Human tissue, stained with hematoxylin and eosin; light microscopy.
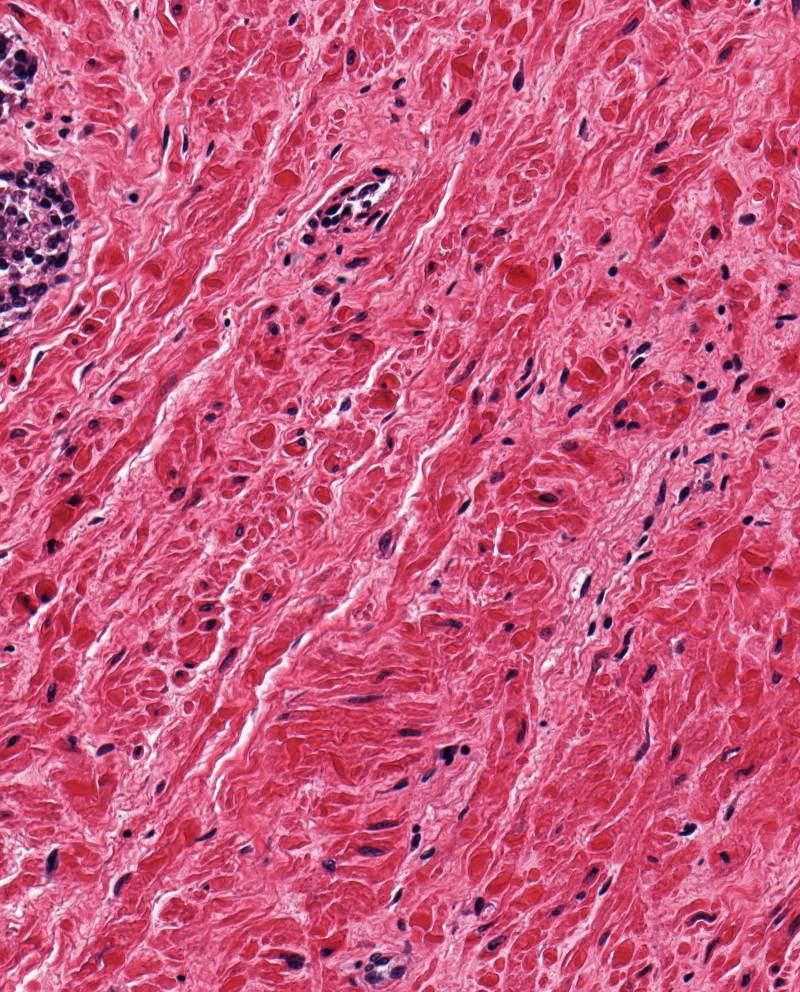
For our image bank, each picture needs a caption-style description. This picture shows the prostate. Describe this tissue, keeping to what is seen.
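Many cells are cut in transverse section, appearing as rounded profiles of bright red cytoplasm. The scattered nuclei are small, dark and elongated. Between the bright red profiles lies paler pink, wispy material. At the upper left edge of the field there is a dense cluster of lymphocytes.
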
